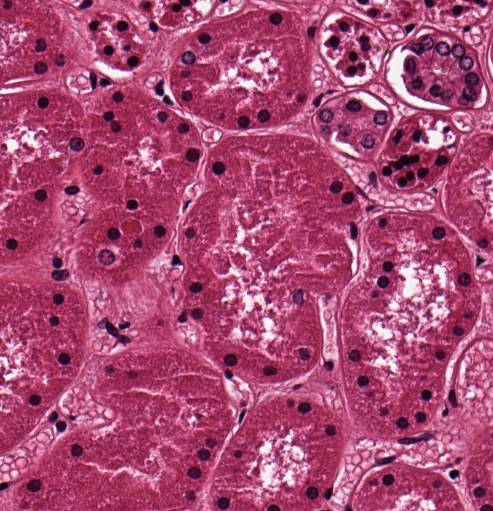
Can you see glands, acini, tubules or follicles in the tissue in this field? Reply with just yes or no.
Yes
